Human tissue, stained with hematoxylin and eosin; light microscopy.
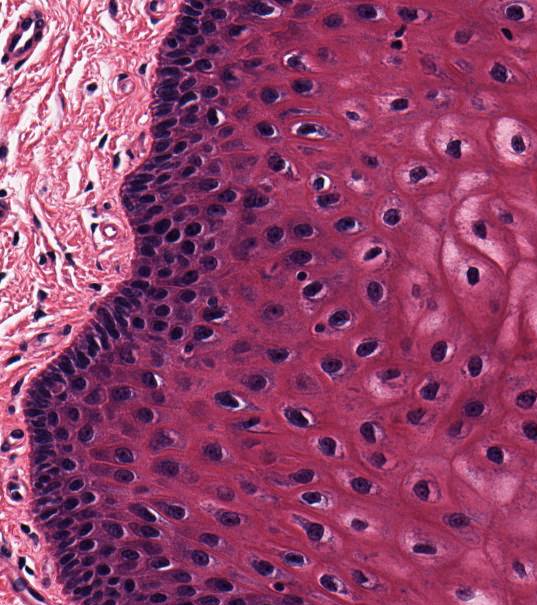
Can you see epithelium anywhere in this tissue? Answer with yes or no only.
Yes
